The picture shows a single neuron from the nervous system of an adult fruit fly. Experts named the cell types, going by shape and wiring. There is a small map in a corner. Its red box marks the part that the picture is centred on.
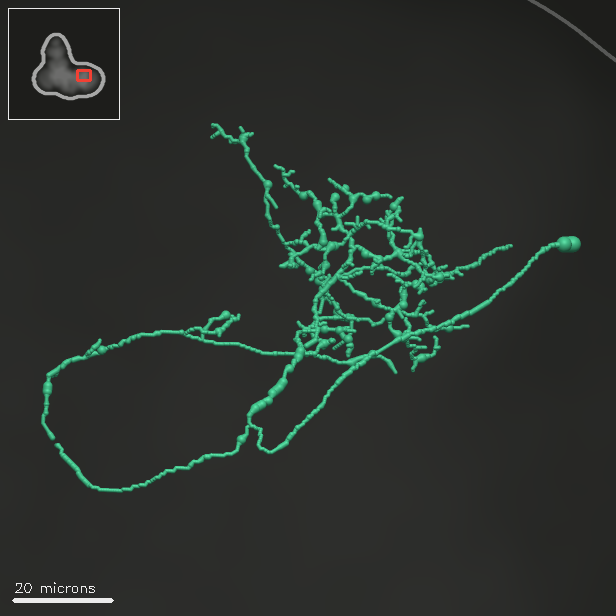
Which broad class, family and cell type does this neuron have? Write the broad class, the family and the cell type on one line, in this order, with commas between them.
central-brain intrinsic neuron, hemilineage VPNp1_medial, LHPV3b1_b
